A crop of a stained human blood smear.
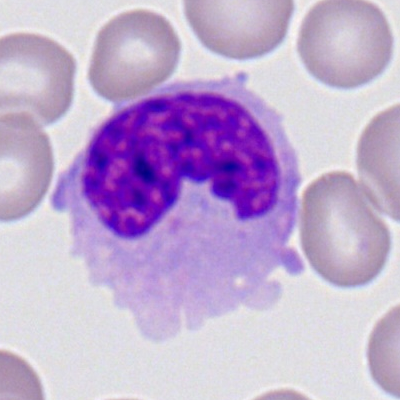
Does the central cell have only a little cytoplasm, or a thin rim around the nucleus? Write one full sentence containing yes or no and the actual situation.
No, its cytoplasm is plentiful, not scant.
